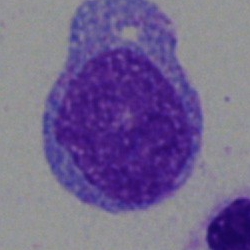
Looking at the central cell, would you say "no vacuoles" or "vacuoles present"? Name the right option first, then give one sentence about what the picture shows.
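Vacuoles present. A single small clear vacuole lies within the bulge at the top.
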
